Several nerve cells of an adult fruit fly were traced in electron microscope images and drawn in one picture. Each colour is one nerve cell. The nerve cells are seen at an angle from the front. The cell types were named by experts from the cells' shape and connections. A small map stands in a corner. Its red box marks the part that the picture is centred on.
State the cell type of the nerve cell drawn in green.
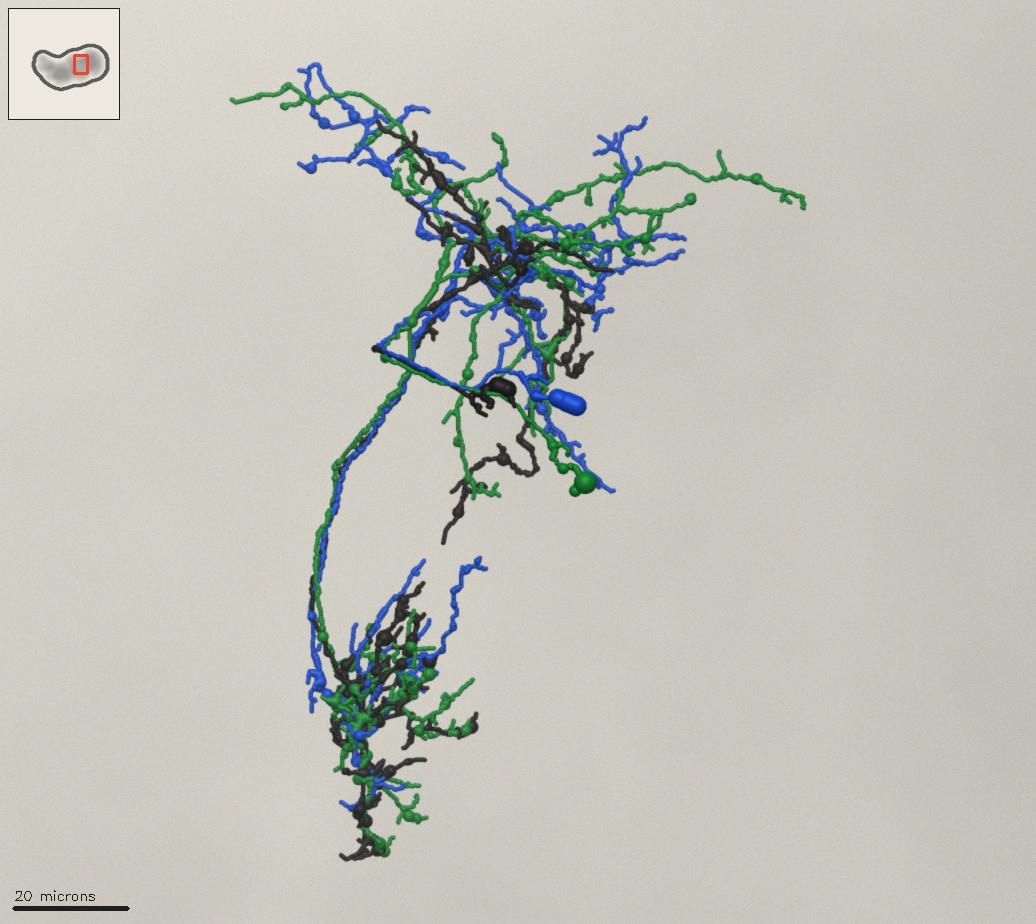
LAL032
